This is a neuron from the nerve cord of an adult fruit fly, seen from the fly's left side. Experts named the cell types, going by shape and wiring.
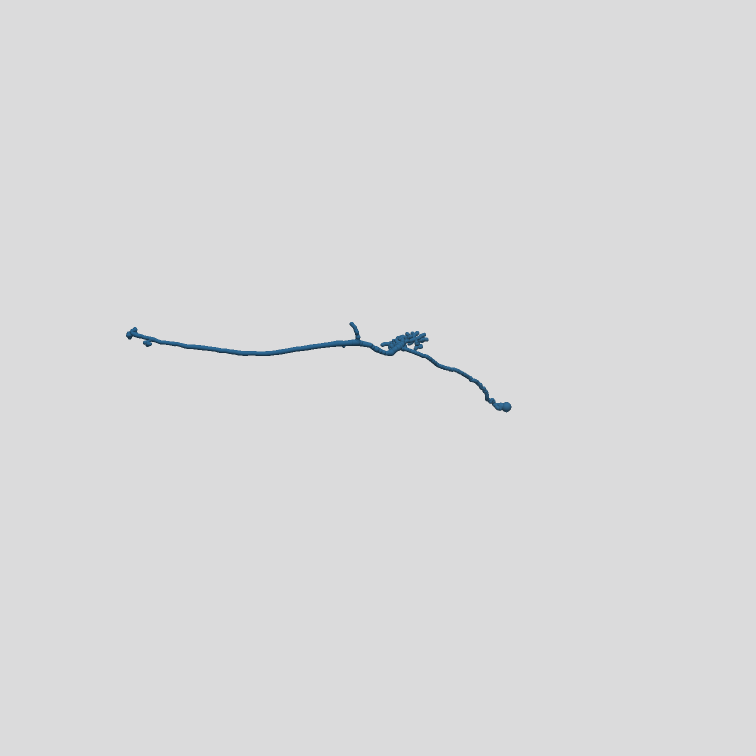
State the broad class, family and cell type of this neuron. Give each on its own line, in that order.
nerve-cord intrinsic neuron
hemilineage 08B
IN08B008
